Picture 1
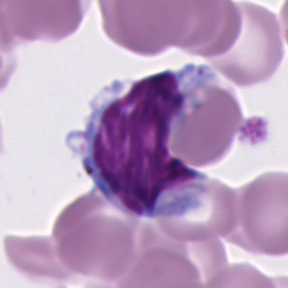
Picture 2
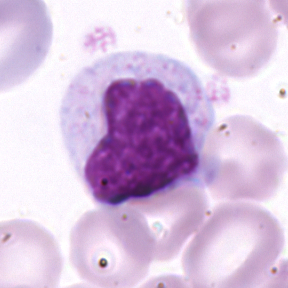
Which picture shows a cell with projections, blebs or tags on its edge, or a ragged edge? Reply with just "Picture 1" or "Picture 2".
Picture 1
